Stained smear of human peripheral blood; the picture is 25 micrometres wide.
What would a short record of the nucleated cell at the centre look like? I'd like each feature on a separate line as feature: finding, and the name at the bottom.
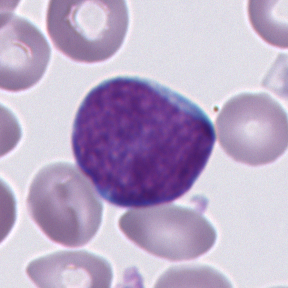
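Cytoplasm: a very thin rim around the nucleus, most visible along the upper right edge
Chromatin: finely stippled, not coarsely clumped
Outline: smooth, with no surface projections
Nucleus: about 12 micrometres across
Name: myeloblast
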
